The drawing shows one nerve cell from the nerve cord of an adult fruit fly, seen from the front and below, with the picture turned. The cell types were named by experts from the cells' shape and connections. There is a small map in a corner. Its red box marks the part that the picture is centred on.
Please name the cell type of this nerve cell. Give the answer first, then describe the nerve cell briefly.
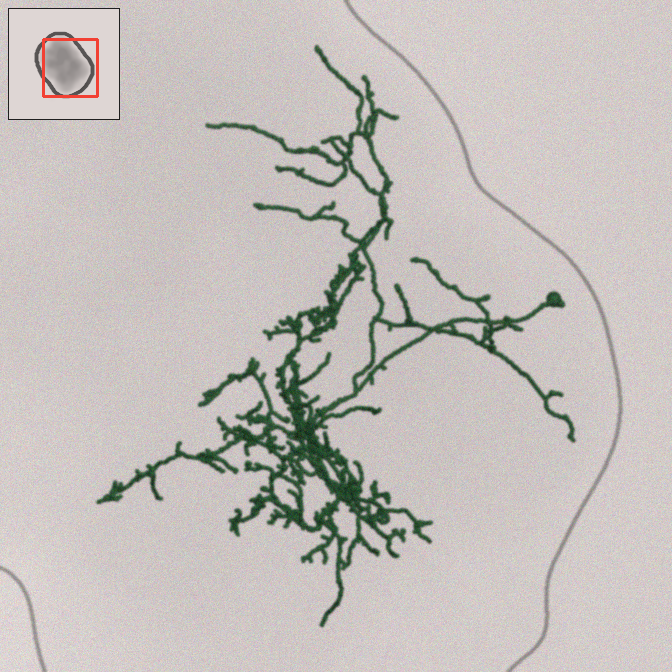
The cell type is IN11A008. Its broad class is nerve-cord intrinsic neuron. As drawn here it is about as wide as it is tall.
